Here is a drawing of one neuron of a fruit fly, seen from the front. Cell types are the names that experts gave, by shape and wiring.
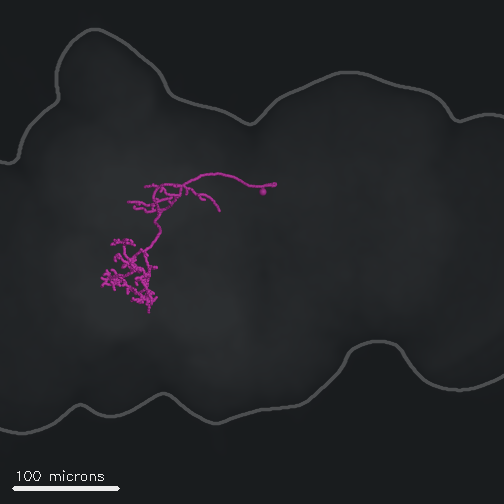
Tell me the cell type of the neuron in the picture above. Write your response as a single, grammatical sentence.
This neuron is recognized as the cell type AVLP580.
